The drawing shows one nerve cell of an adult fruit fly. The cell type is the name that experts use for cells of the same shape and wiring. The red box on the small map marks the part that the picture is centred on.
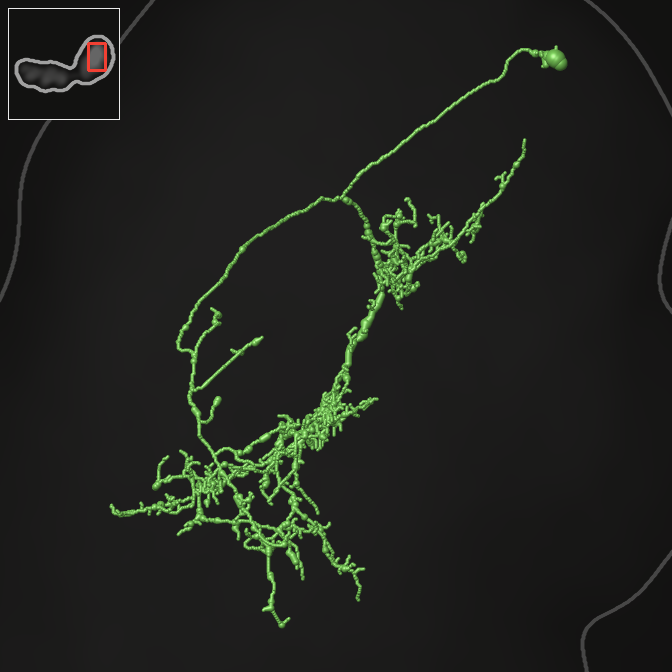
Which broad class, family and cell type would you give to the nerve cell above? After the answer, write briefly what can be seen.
This is a central-brain intrinsic neuron. Its family is hemilineage SMPad2. It is of cell type VES200m. Its cell body lies at the upper right of the picture. Dozens of branch ends can be seen.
